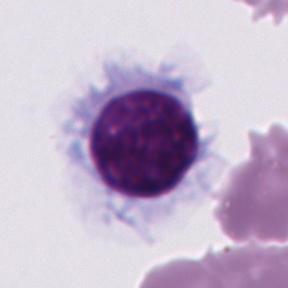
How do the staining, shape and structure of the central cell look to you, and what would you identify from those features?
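Dark purple chromatin, densely stained throughout, makes up a nucleus that fills most of the cell. Pale blue cytoplasm forms a rim around it, and fine hair-like projections extend from this cytoplasm all around the cell. The cell is a hairy cell.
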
